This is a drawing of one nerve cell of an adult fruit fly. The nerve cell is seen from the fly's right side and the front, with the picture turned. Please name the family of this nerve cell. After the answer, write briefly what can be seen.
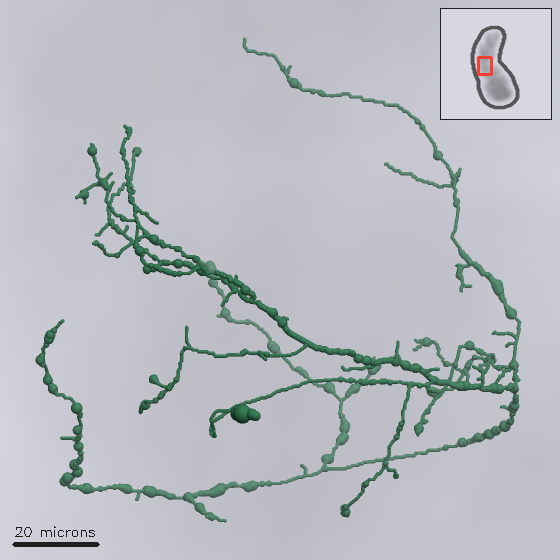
The family is hemilineage 08A. Its broad class is nerve-cord intrinsic neuron. The cell body is at the bottom of the picture. From top to bottom in the picture it spans about 120 microns. Dozens of branch ends can be seen.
